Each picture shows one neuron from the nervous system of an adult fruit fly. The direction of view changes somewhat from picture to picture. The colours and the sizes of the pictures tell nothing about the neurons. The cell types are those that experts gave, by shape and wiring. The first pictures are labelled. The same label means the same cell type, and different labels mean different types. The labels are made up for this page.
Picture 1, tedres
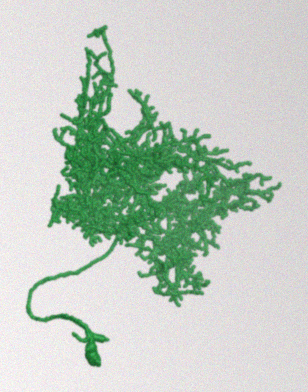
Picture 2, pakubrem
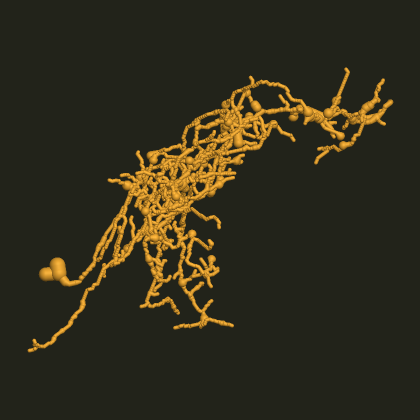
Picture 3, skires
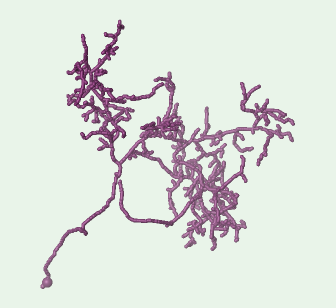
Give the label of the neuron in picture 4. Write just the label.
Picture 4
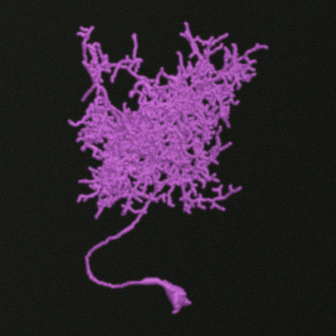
tedres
